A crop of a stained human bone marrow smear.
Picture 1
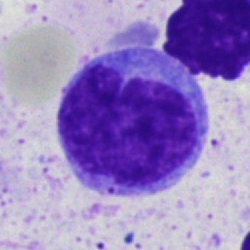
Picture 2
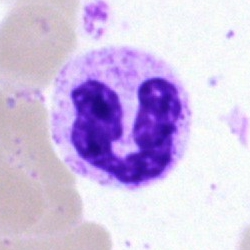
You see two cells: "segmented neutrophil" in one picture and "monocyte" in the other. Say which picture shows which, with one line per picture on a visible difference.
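Picture 1: monocyte. No granules are seen in the cytoplasm.
Picture 2: segmented neutrophil. The cytoplasm is dotted throughout with fine violet granules.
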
